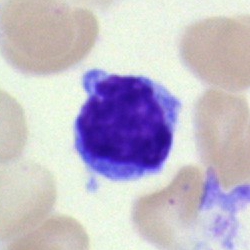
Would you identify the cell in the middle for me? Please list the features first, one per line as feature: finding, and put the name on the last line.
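Chromatin: dark purple and dense, coarse and clumped to my eye
Nucleolus: none that I can make out
Cytoplasm: scant, just a thin rim around the nucleus
Bleb: a small rounded one, bulging out at the upper left
Name: lymphocyte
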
